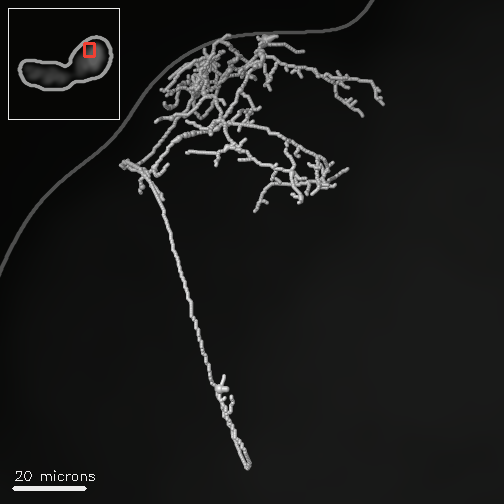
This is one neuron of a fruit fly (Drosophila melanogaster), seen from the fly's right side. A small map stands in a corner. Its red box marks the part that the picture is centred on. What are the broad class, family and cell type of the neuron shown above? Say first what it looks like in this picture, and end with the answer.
The cell body is at the bottom of the picture. From top to bottom in the picture it spans about 120 microns. The picture shows dozens of branch ends. Its broad class is central-brain intrinsic neuron. Its family is hemilineage SLPav2. It is of cell type CB1212.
